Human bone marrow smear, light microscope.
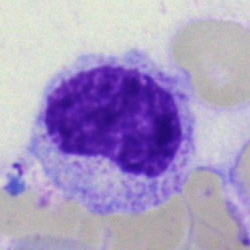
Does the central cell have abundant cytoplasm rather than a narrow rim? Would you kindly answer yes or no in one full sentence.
Yes, the cytoplasm forms a broad area around its nucleus.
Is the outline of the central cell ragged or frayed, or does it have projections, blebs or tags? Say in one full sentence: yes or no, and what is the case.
Yes, the cell does have a ragged or frayed edge, or projections, blebs or tags.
